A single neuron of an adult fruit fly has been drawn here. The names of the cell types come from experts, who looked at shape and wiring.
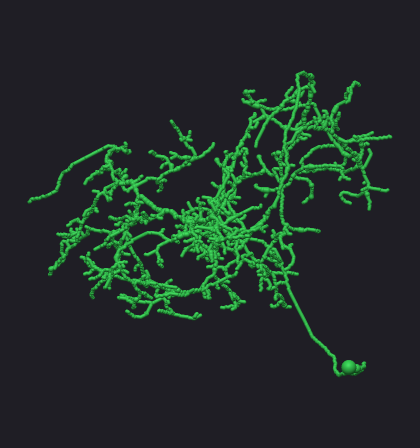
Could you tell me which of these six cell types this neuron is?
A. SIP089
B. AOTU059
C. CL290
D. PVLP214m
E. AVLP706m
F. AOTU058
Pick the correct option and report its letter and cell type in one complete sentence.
The neuron is categorized as cell type AVLP706m, option E.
